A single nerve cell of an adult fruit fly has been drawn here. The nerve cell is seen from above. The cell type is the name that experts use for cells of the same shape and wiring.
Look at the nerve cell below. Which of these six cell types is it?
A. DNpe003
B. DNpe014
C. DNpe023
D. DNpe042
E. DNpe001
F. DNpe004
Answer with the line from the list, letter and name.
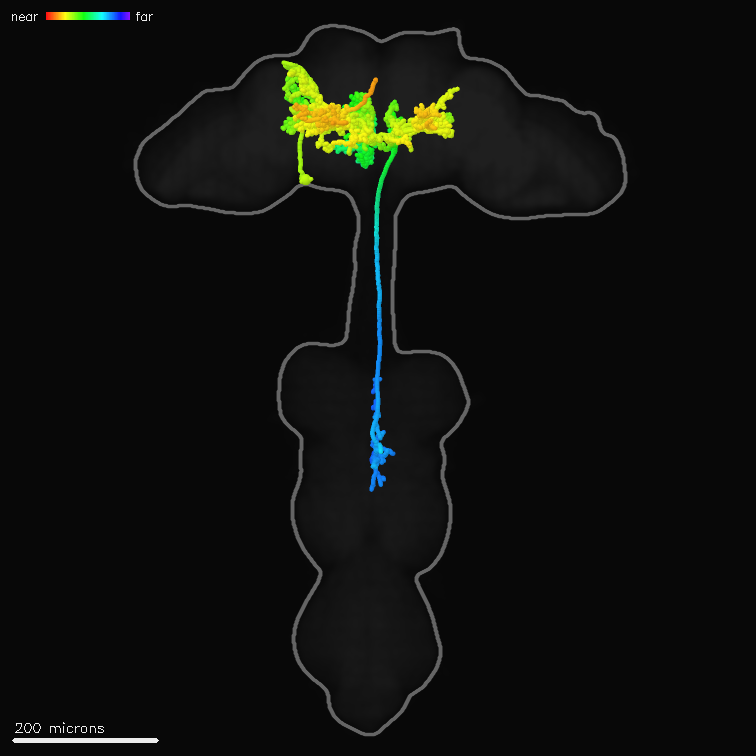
D. DNpe042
